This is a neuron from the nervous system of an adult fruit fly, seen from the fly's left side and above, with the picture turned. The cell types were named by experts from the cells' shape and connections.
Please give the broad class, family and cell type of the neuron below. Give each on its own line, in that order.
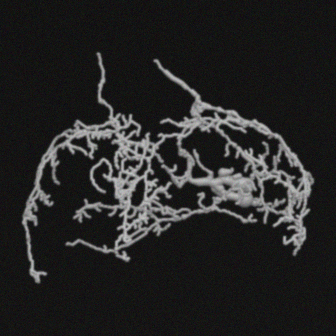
efferent neuron of the nerve cord
hemilineage 00B
EN00B016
